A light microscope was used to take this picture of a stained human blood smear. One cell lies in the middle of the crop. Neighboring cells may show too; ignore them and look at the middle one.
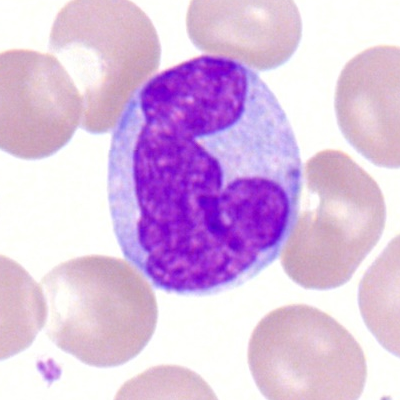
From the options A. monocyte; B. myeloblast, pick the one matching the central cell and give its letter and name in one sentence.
The cell shown centrally is a monocyte; option A is the correct option.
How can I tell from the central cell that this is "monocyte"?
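This monocyte has a single folded, horseshoe-like nucleus with a deep notch that opens toward the right. Its chromatin is deep purple and patchy, dotted with small paler spots. A moderate amount of pale blue-grey cytoplasm surrounds the nucleus and is widest on the right side. That cytoplasm holds only a fine, faint dusting of tiny pinkish granules.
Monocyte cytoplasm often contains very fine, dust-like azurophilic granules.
The faint granular dusting in this cell is in keeping with that.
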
